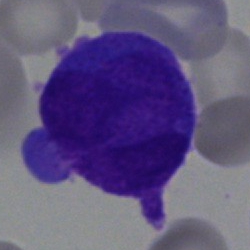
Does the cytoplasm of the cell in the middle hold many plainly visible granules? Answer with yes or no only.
No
